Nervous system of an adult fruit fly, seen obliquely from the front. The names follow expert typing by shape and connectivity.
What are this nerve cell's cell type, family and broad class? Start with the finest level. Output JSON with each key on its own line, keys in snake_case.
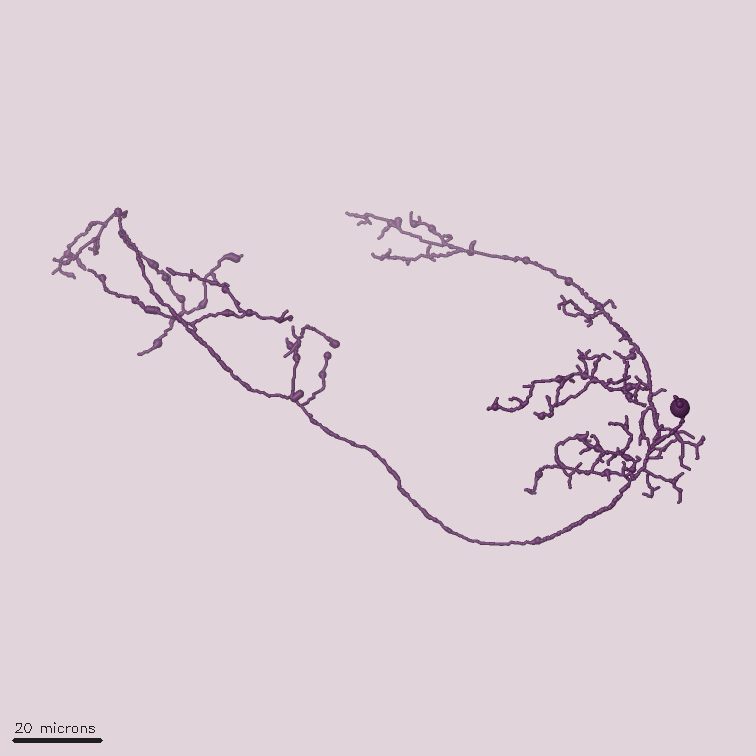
{
 "cell_type": "SLP129_c",
 "family": "hemilineage LHl2_dorsal",
 "broad_class": "central-brain intrinsic neuron"
}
